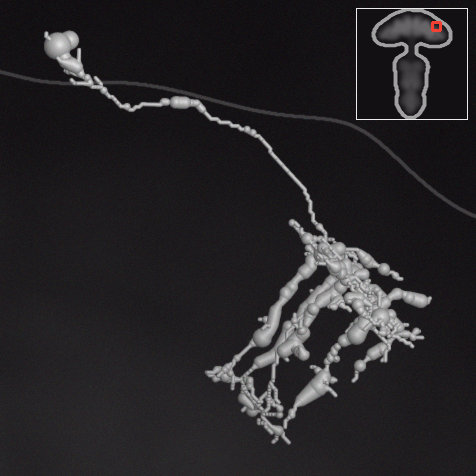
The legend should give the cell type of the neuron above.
Dm9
